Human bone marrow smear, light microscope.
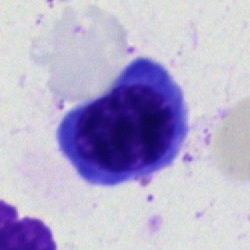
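Erythroblast sitting in the centre of this marrow smear. Its cytoplasm takes a deep, even blue and runs as a complete rim around the nucleus, with no vacuoles in it. The outline's irregular, pushed out in broad blunt bulges.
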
